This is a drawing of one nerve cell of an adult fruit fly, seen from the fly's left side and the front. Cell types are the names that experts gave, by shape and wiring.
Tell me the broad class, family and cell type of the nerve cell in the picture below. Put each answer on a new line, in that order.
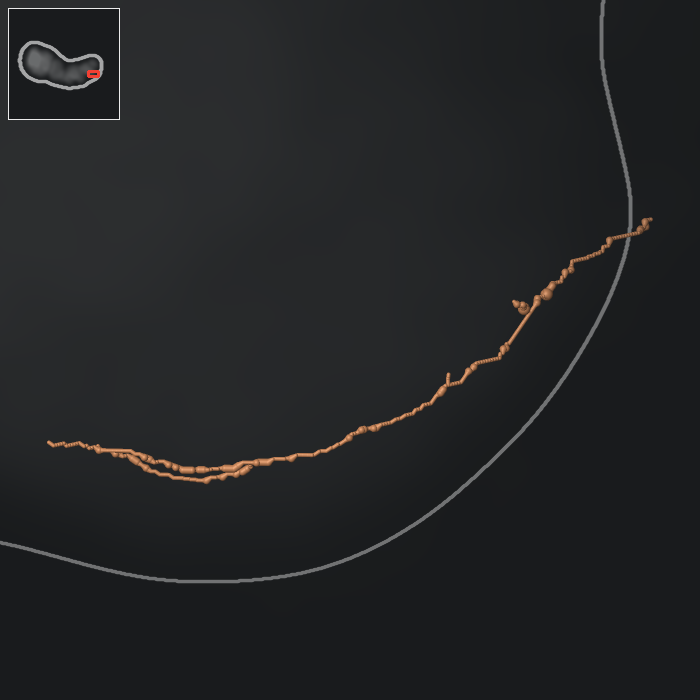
sensory neuron entering the nerve cord
class mechanosensory tactile
SNta42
